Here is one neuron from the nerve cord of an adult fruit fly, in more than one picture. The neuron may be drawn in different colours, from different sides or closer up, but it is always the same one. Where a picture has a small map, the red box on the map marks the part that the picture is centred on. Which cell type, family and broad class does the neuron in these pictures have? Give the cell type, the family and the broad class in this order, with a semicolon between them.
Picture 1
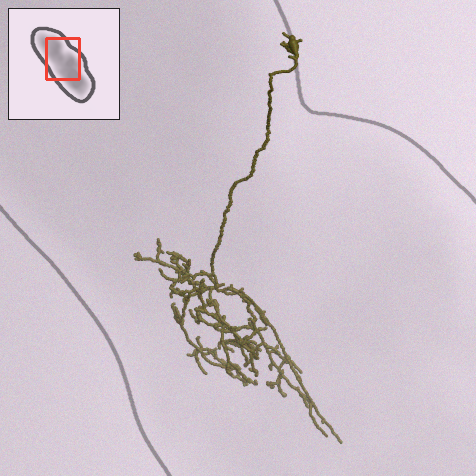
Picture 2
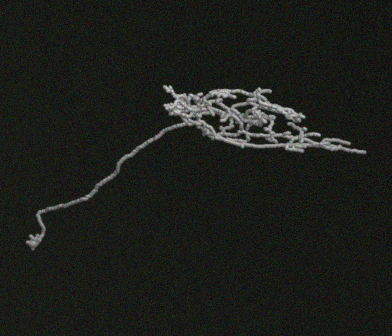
IN16B066; hemilineage 16B; nerve-cord intrinsic neuron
